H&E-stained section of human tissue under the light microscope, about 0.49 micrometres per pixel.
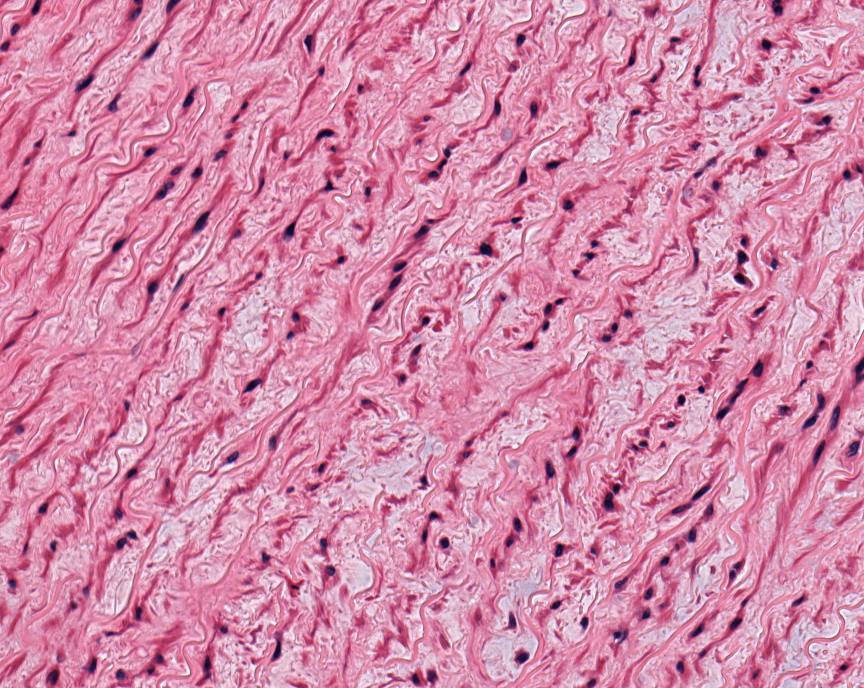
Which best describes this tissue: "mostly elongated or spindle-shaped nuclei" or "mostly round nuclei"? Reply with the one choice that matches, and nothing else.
Mostly elongated or spindle-shaped nuclei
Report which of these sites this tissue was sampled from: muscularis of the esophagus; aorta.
aorta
